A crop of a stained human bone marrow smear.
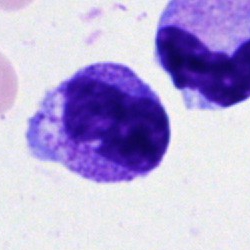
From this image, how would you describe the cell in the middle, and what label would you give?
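Looking first at the nucleus, it sits off-centre, toward the upper right of the cell, and fills most of it. Its chromatin stains deep purple. Around it, the cytoplasm is pale bluish-lilac. So this is a metamyelocyte.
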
